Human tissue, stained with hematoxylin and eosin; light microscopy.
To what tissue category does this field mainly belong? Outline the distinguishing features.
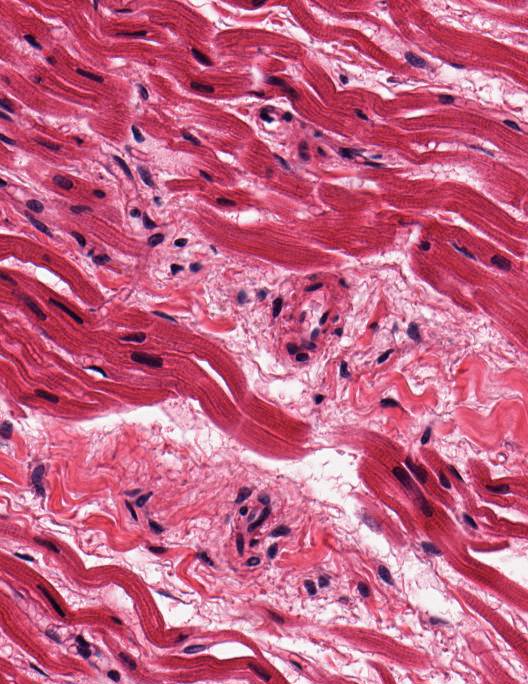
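What this field mainly shows is myocardium. The eosinophilic fibres carry fine cross-striations, and I'd lean on those most.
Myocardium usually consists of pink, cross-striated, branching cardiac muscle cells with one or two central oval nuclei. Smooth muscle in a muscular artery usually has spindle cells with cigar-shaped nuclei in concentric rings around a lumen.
Striations set this field apart from that, while the dark, elongated nuclei sit within the fibres along their long axis. The fibres run from upper left to lower right, broken by paler loose connective tissue centrally and lower left.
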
